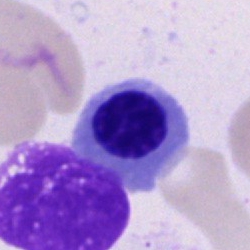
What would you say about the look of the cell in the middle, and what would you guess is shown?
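Looking at the nucleus, I see it sits toward the upper part of the cell, so a wider band of cytoplasm lies below it. Its chromatin is dark purple and dense, with some coarse clumping, and I can't make out any nucleolus. The outline is slightly irregular, not perfectly round. So this is an erythroblast.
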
